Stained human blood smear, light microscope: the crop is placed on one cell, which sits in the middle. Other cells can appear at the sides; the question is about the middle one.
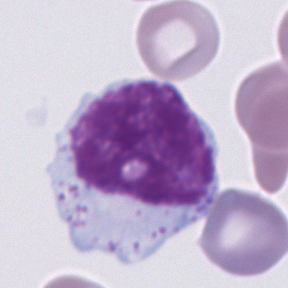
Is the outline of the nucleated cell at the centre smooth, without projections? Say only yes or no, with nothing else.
No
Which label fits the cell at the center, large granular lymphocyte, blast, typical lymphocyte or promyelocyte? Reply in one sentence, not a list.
The cell under consideration, at the middle of the crop, is a large granular lymphocyte.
